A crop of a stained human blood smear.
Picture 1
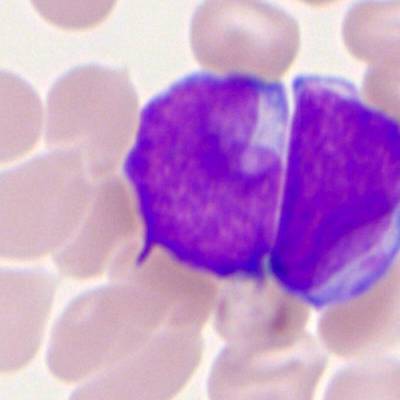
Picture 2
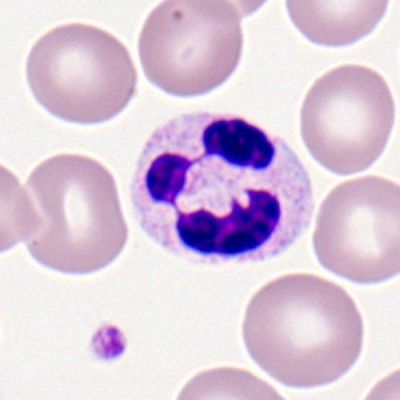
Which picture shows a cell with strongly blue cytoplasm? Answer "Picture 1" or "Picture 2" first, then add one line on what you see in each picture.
Picture 1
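What picture 1 shows: The cytoplasm that can be seen is blue.
What picture 2 shows: The cytoplasm is plentiful and pale pink.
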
